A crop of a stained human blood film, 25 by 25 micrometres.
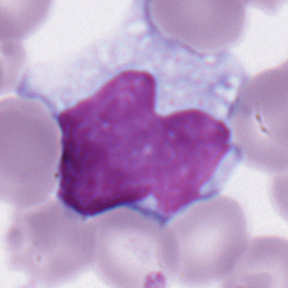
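Monocyte. At the centre of this stained peripheral blood smear, the cell has an irregular, angular outline rather than a round one. Its irregular nucleus carries a deep notch in the upper edge. Pale greyish-lilac cytoplasm lies chiefly above the nucleus, and in its upper part many small pale spaces give a foamy appearance.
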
